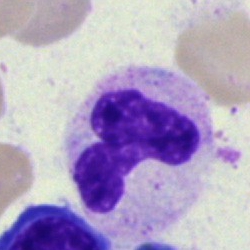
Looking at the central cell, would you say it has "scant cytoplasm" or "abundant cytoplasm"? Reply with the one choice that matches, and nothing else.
Abundant cytoplasm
